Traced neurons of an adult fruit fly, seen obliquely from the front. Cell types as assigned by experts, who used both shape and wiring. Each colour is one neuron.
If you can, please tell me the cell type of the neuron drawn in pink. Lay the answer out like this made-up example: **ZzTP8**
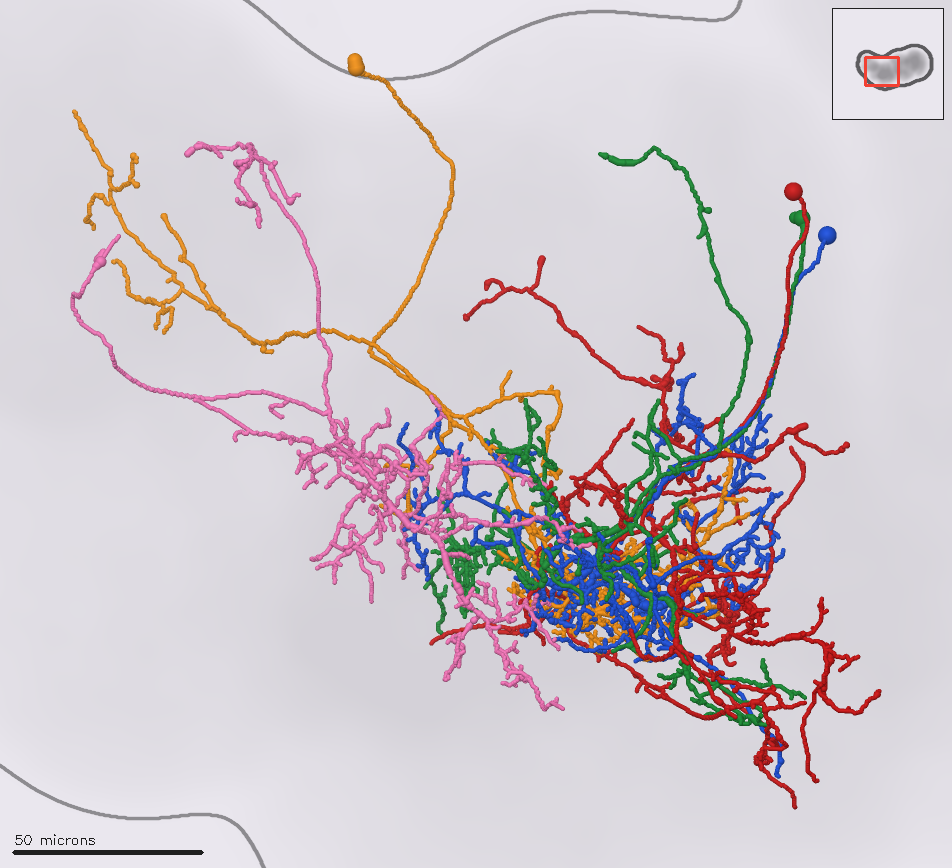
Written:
**IN11A011**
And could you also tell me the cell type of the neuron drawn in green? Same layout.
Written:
**IN11A030**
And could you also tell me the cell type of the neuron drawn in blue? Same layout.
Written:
**IN11A020**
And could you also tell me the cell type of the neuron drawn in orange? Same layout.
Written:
**IN11A022**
